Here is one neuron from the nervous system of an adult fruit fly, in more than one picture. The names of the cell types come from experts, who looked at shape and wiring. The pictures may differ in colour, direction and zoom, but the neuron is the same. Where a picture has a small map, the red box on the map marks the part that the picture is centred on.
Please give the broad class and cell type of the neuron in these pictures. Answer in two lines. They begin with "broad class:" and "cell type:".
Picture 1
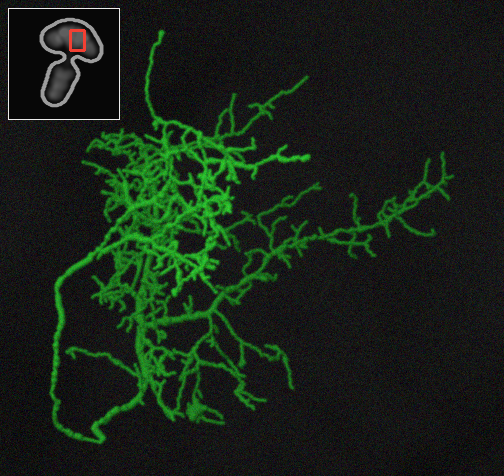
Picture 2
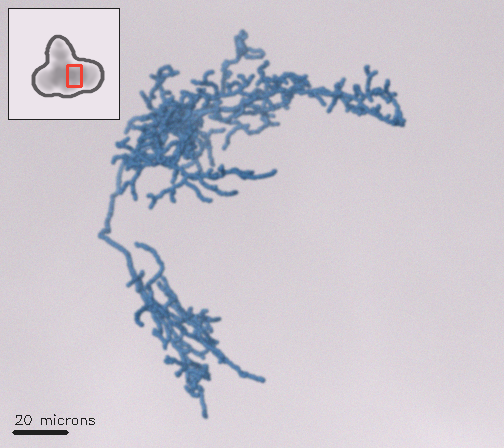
broad class: central-brain intrinsic neuron
cell type: PS201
